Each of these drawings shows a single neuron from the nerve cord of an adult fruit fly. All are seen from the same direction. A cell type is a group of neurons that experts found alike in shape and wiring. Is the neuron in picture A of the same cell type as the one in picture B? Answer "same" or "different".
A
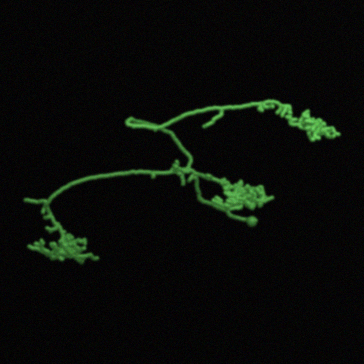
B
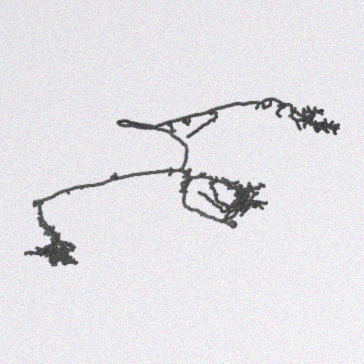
same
